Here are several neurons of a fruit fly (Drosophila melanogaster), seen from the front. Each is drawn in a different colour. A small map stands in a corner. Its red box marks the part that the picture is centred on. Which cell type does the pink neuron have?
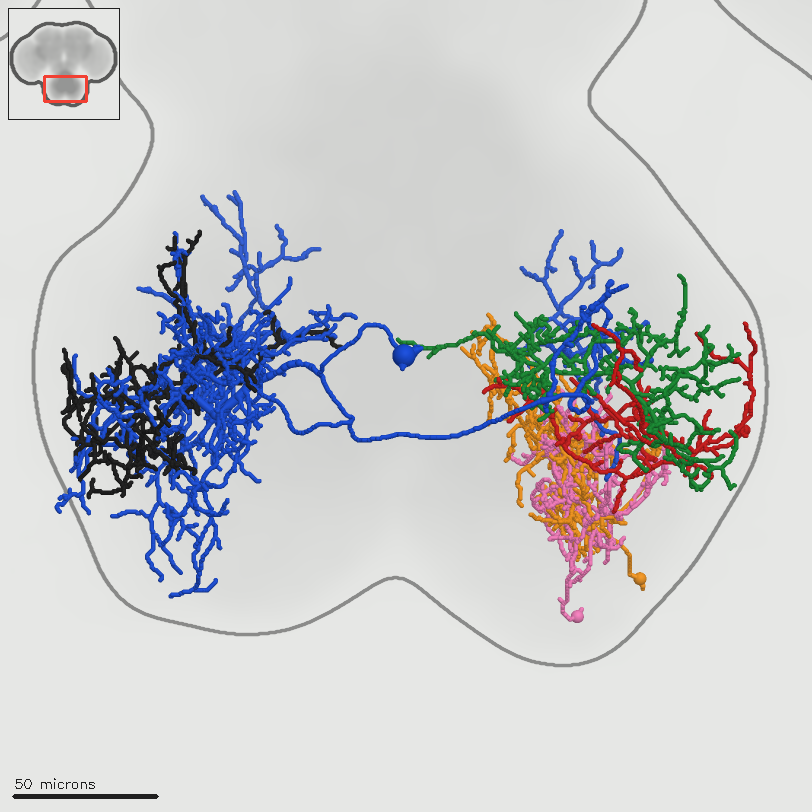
IN20A.22A049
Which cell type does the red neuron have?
IN20A.22A069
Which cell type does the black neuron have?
IN20A.22A040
